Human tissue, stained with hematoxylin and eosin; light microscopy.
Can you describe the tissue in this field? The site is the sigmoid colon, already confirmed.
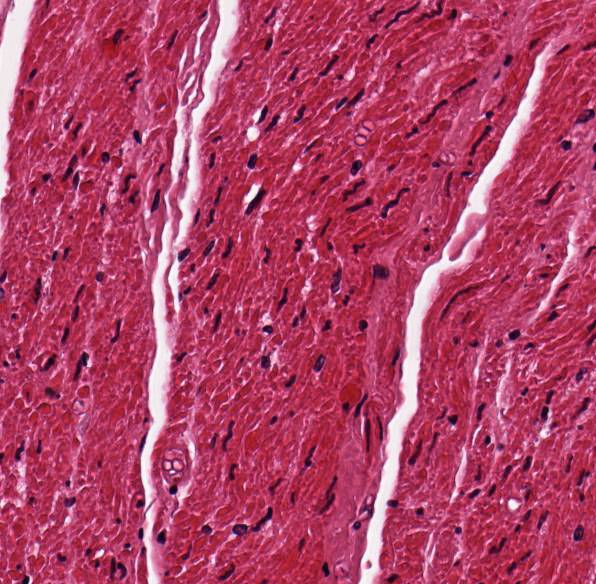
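Closely packed fibres fill the entire field, cut lengthwise and running nearly vertically from top to bottom. Their cytoplasm is dense and deeply eosinophilic, staining red. Dark, elongated nuclei lie parallel to the long axis of the fibres. Epithelium, glands and fat cells are absent throughout.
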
